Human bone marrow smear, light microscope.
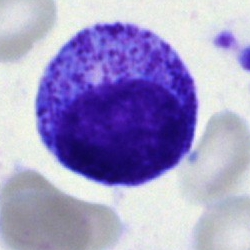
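Myelocyte, centre of a stained human bone marrow smear. The nucleus sits eccentrically in the lower part of the cell, its chromatin dense and deeply stained dark purple. Many coarse dark purple granules fill the cytoplasm, with a small pale area just above the nucleus.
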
